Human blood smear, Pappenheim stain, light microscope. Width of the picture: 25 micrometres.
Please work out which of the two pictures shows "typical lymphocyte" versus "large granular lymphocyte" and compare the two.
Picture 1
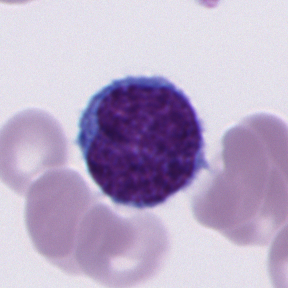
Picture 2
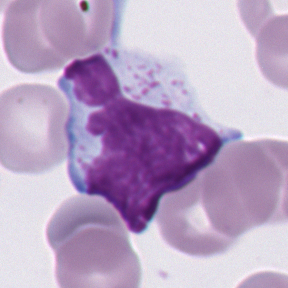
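To start, picture 1 shows the typical lymphocyte and picture 2 shows the large granular lymphocyte. The first check is for granules, and it gives the clearest difference: picture 1 has no visible granules in its cytoplasm, while picture 2 does have granules.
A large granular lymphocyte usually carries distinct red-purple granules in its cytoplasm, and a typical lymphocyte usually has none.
The second check is where those granules sit: in picture 2 they gather mostly in the cytoplasm above and to the right of the nucleus.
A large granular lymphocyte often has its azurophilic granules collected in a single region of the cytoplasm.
Third is the chromatin, which is dark purple and coarsely clumped in picture 1 and dark purple and fairly dense in picture 2.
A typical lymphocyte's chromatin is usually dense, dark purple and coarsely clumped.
Fourth, the outline of the cell in picture 2 is angular and irregular rather than round. Fifth come size and proportion. The cell in picture 1 is about 12 micrometres across and its nucleus about 10 micrometres, so the nucleus fills about 80% of the cell's area. In picture 2 the nucleus fills most of the cell area. Sixth, the cytoplasm of picture 2 is pale blue-grey. Seventh, no nucleoli are visible in picture 1. Eighth, neither picture shows vacuoles in the cytoplasm. Finally, red cells lie close beside the cell in picture 1 on its lower left and right.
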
